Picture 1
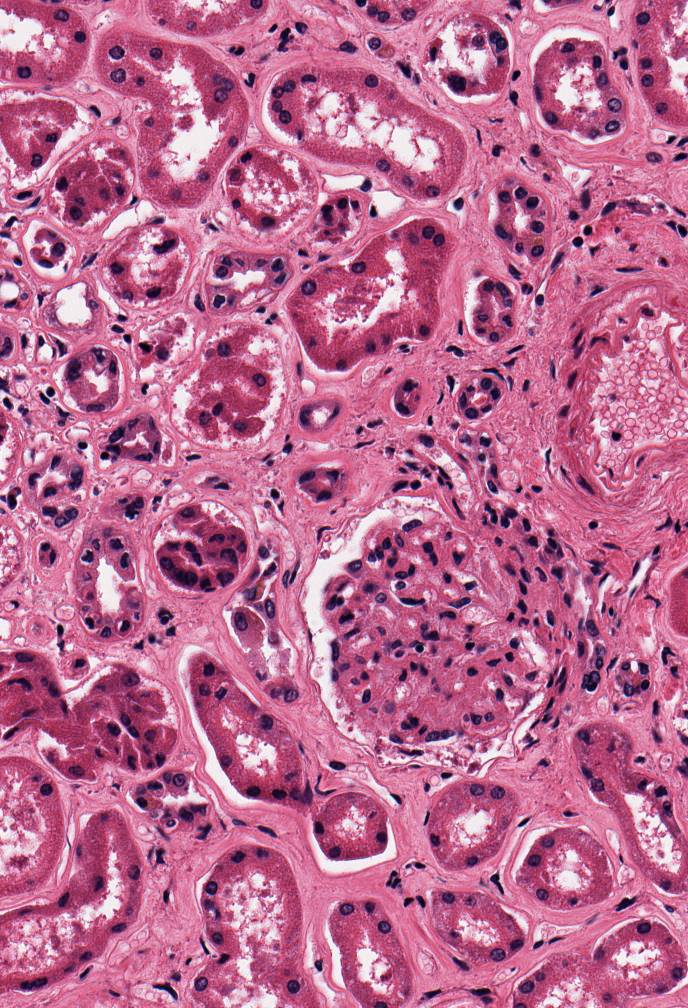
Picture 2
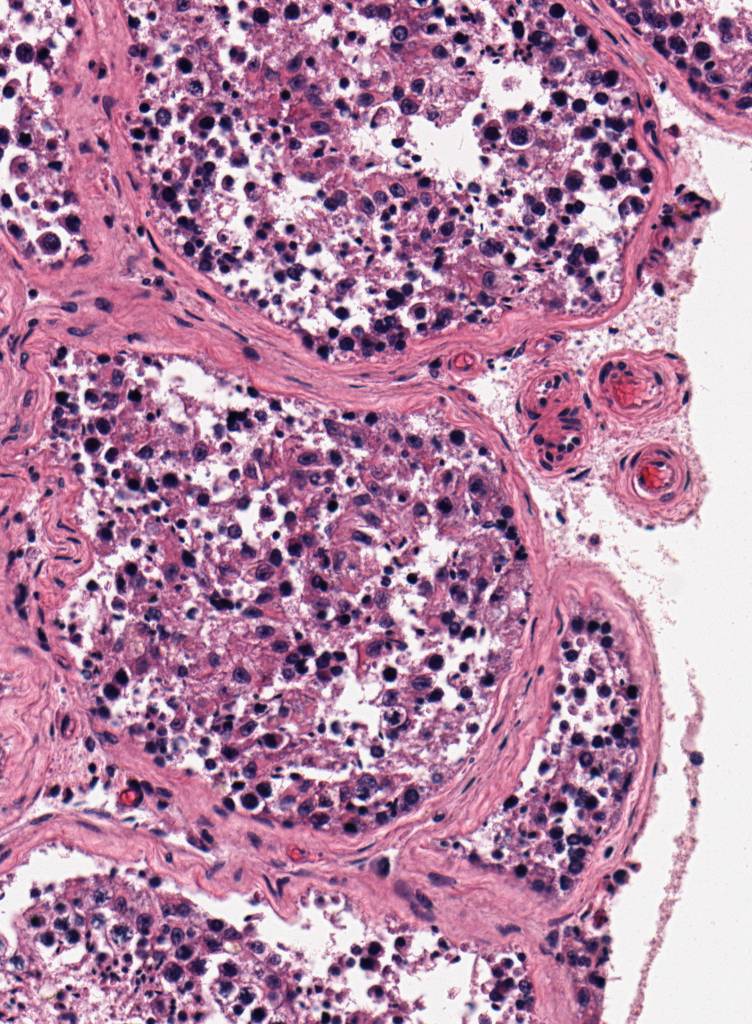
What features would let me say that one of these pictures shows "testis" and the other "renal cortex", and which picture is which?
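Picture 1's renal cortex and picture 2's testis. In the first, a clear crescent of Bowman's space parts the glomerular tuft from its capsule on the tuft's left. Most of it is tubules lined by one layer of cuboidal cells with pink granular cytoplasm and round, dark nuclei near the cell base, with pink fibrous interstitium and dark spindle nuclei between. The testis tubules, though, are each bounded by a thick, pink, layered fibre band carrying flattened spindle nuclei, and are packed with small round cells with dark, dense nuclei among larger cells with paler, rounder ones. Between them is scant dense pink fibre, no fat cells, and three small thick-walled vessels with red blood cells at the right edge.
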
